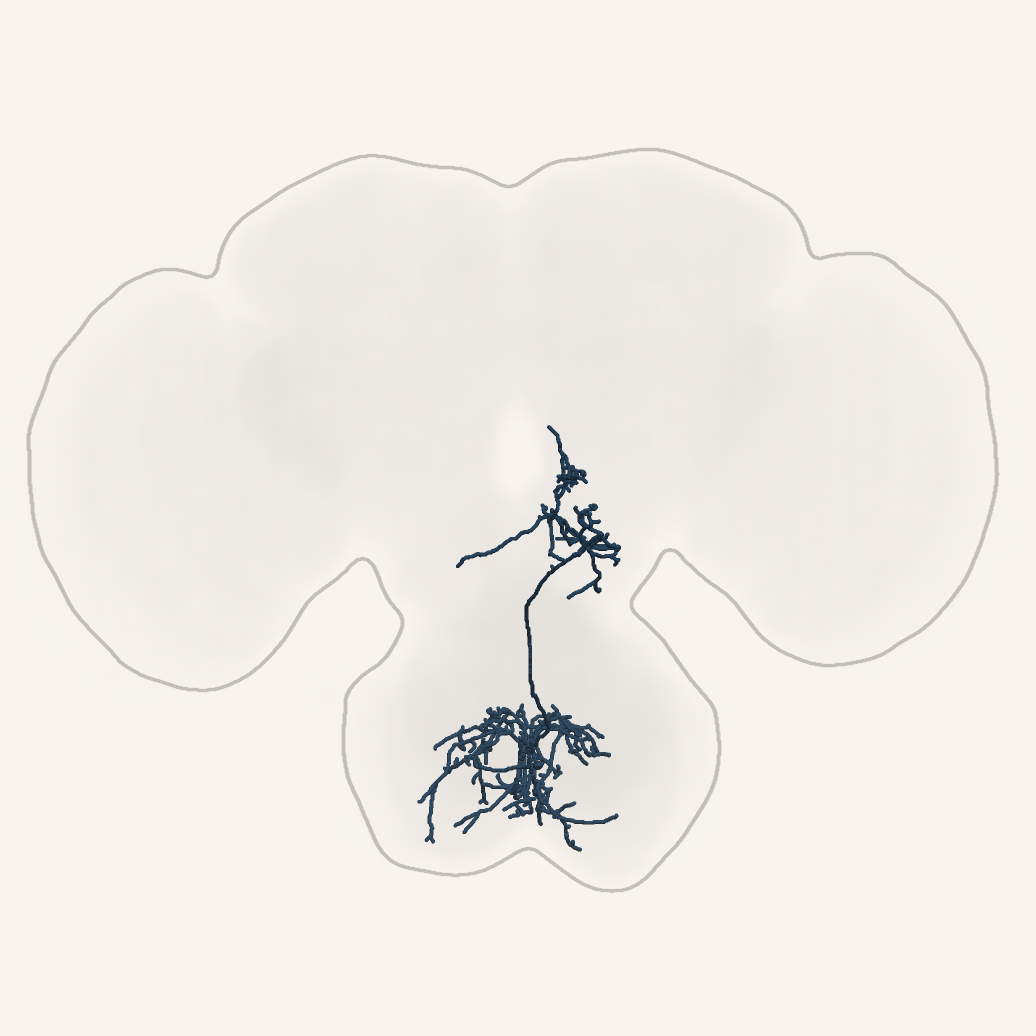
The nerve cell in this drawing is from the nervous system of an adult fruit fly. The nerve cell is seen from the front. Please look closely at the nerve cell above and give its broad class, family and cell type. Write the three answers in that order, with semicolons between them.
ascending neuron; hemilineage 08B; AN08B050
